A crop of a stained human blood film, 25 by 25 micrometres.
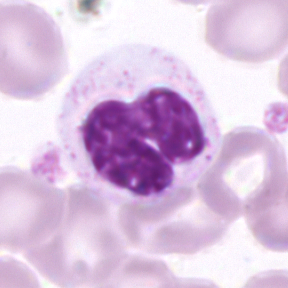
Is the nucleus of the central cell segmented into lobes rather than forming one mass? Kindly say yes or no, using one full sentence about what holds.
Yes, separate lobes or segments make up the nucleus of this cell.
